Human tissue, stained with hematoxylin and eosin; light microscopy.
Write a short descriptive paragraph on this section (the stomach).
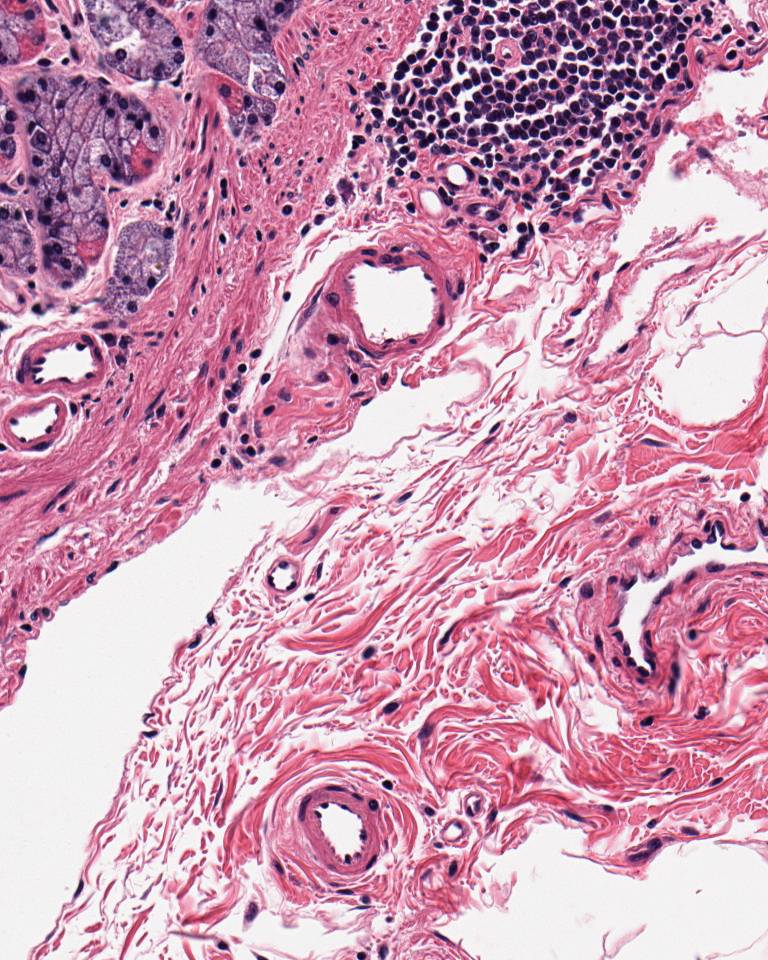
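Packed gland units occupy the upper left corner; their large cells have pale, foamy purple cytoplasm. A band of denser, more cellular fibrous tissue divides these glands from the remainder of the field. Toward the top, right of centre, lies a dense cluster of small, round, dark-staining lymphocytes. The lower right half consists of loose connective tissue: wavy pink collagen bundles with scattered spindle-shaped nuclei.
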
